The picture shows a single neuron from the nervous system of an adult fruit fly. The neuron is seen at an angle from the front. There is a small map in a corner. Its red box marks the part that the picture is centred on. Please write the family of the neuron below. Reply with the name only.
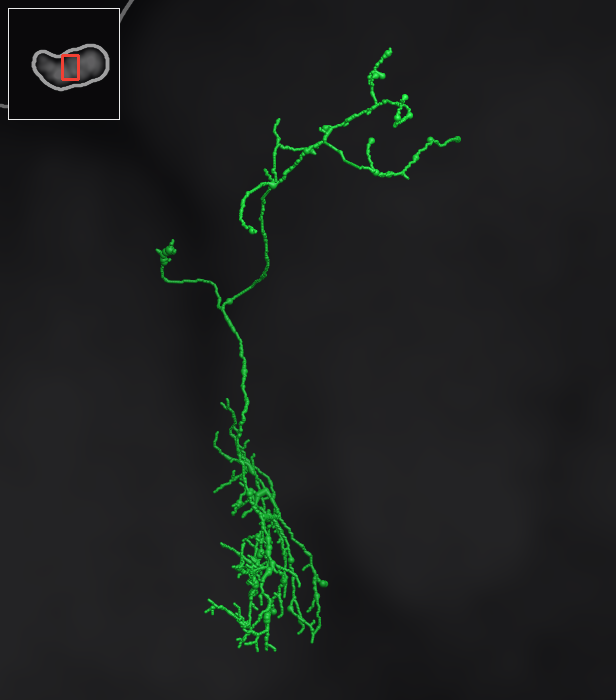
hemilineage VLPp&l1_lateral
